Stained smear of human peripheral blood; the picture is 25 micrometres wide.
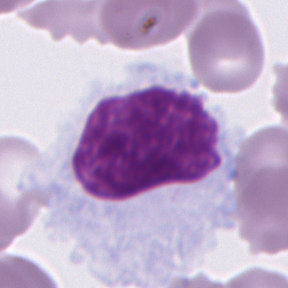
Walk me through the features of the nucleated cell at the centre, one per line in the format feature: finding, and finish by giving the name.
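Nucleoli: none to be seen in the nucleus.
Cytoplasm: abundant, very pale greyish blue.
Edge: ragged, with many fine irregular projections.
Granules: no distinct coloured granules in the cytoplasm.
Name: hairy cell.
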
